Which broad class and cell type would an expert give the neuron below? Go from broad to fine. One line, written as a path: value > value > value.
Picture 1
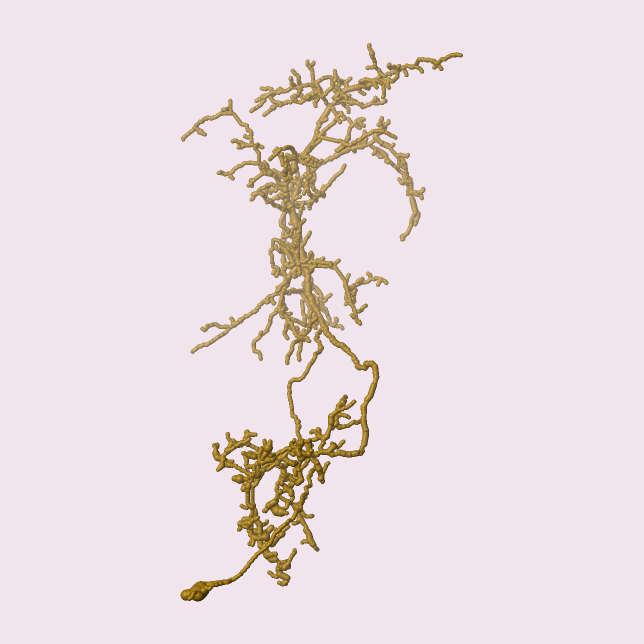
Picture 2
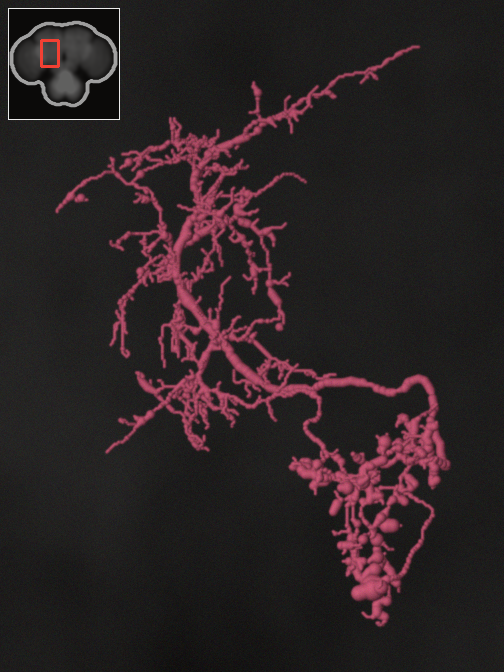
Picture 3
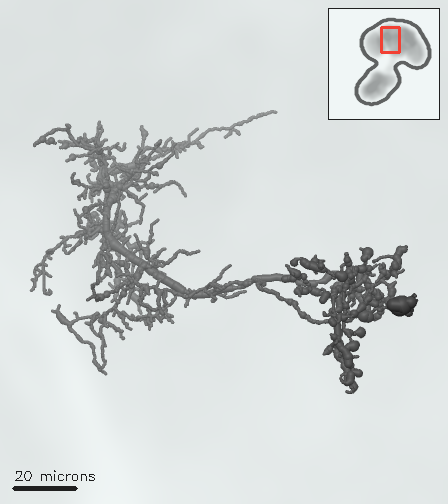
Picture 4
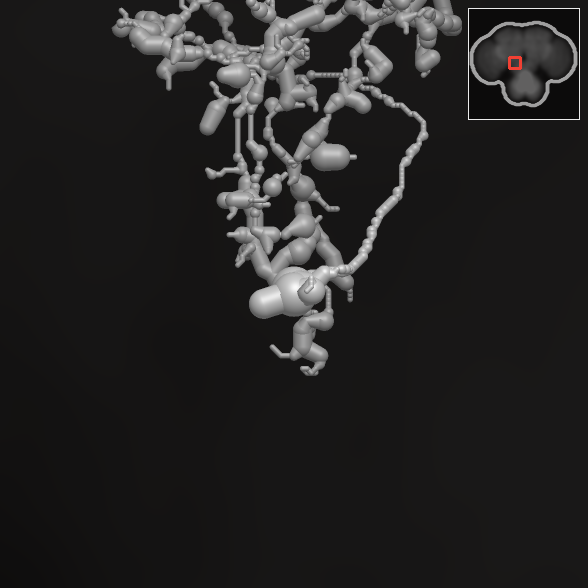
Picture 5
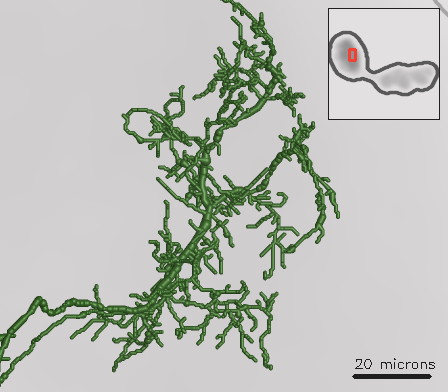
central-brain intrinsic neuron > SAD043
